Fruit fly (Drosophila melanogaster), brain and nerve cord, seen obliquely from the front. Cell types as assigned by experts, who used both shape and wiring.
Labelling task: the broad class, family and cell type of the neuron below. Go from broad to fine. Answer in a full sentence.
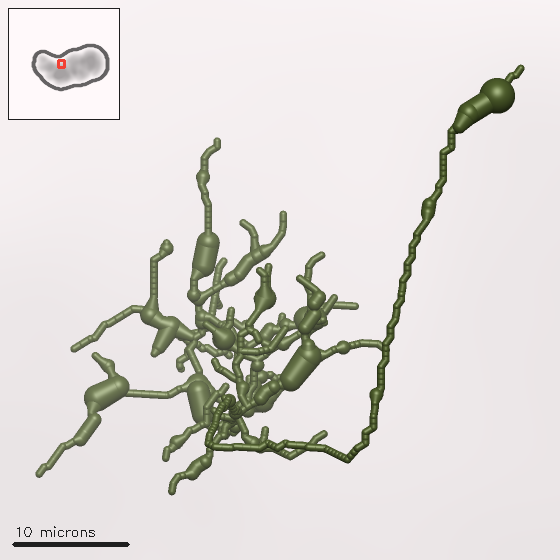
An optic-lobe intrinsic neuron of the Mi family, type Mi17.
